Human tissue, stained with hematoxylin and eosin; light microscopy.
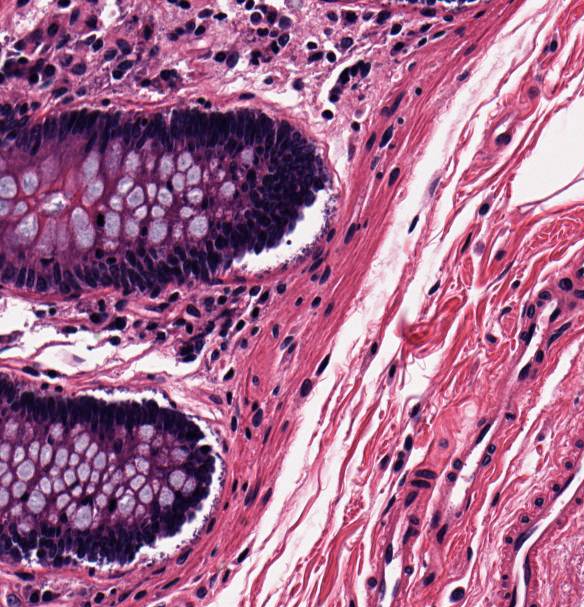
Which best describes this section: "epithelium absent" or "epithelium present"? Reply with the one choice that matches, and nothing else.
Epithelium present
